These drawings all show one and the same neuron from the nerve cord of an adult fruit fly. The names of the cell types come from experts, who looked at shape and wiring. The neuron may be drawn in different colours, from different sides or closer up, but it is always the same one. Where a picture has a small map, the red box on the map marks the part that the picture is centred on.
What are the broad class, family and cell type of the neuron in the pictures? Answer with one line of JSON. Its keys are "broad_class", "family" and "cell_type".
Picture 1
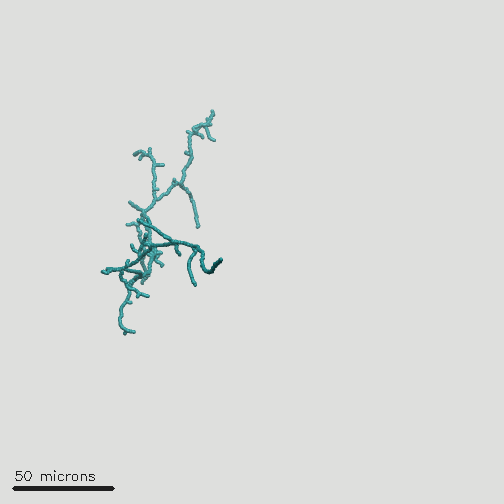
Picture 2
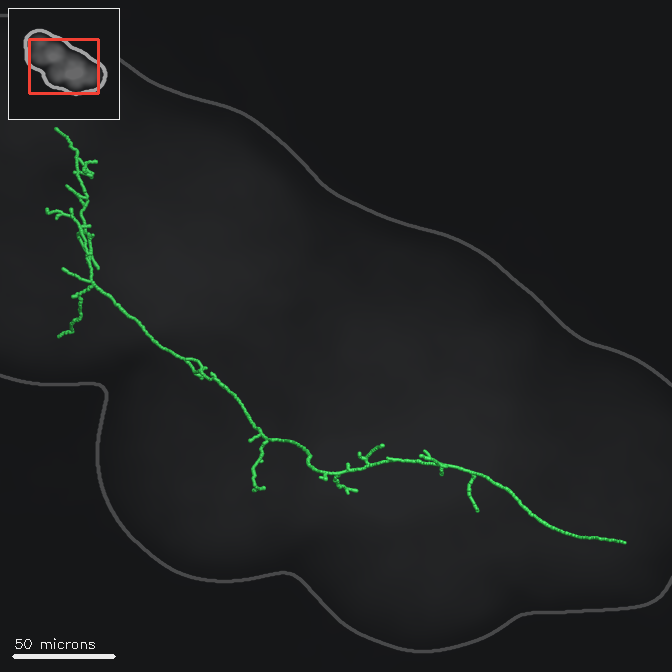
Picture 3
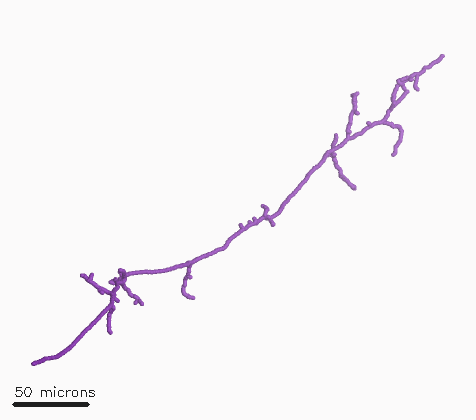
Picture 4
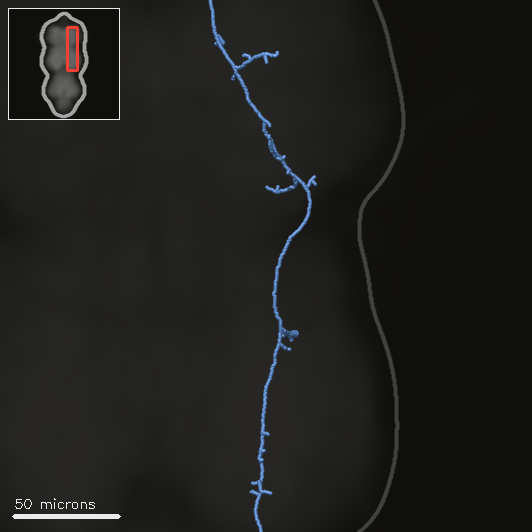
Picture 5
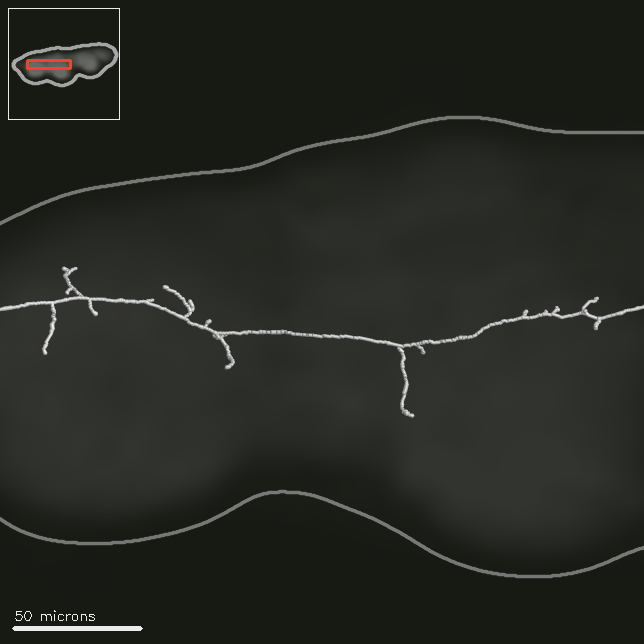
{"broad_class": "descending neuron", "family": "DNge", "cell_type": "DNge058"}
